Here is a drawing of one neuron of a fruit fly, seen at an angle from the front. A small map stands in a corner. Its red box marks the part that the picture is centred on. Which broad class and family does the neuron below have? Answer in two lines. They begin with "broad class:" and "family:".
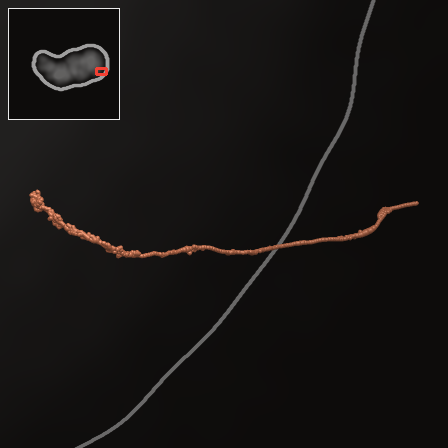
broad class: photoreceptor or other optic-lobe sensory neuron
family: class visual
